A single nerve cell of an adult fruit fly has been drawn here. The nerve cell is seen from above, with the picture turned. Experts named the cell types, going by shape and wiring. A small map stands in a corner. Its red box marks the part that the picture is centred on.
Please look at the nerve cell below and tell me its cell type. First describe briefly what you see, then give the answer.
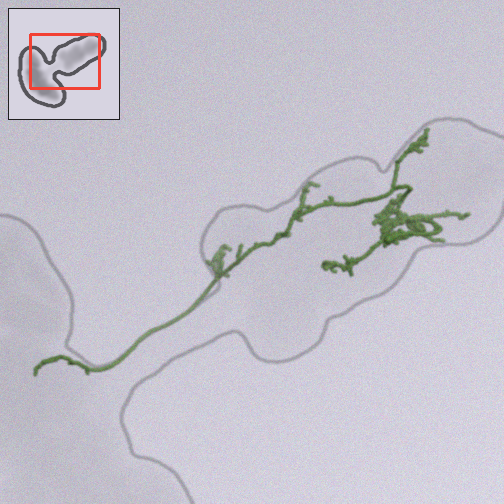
It reaches both the brain and the nerve cord, passing through the neck. Its cell body lies on the right of the picture. Its broad class is ascending neuron. It is of cell type AN19B022.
